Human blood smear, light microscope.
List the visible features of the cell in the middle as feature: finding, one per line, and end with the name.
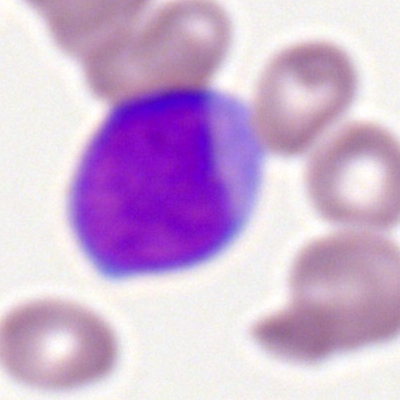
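Chromatin: deep purple, dense, blotchy
Outline: smooth, roundish to slightly oval
Cytoplasm: mainly a crescent on the right side
Granules: none seen in cytoplasm
Identity: myeloblast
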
